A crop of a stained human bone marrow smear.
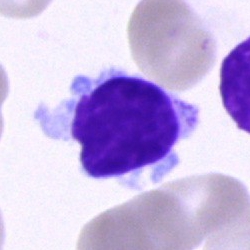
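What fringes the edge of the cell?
Pale blue cytoplasmic projections, largest on the left side.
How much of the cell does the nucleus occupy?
Most of it, leaving only scant pale blue cytoplasm.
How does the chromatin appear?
Dense, stained dark purple.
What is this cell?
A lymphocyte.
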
